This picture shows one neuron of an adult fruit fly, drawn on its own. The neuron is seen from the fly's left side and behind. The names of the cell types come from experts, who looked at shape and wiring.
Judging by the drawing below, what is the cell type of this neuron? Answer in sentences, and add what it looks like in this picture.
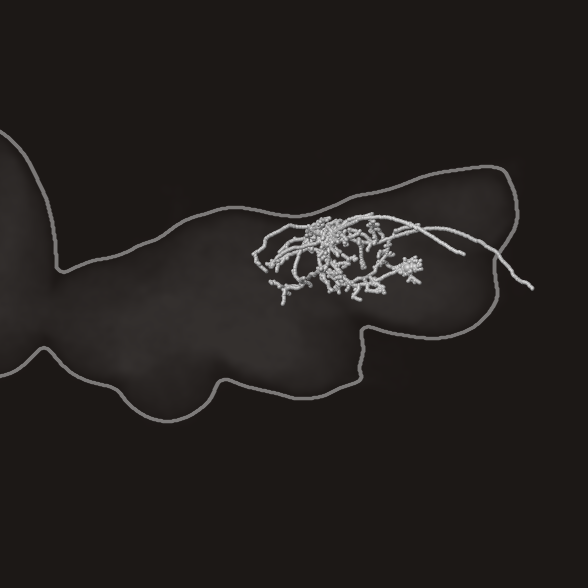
It is of cell type EN00B008. Its broad class is efferent neuron of the nerve cord. In this view it is more than twice as wide as it is tall.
